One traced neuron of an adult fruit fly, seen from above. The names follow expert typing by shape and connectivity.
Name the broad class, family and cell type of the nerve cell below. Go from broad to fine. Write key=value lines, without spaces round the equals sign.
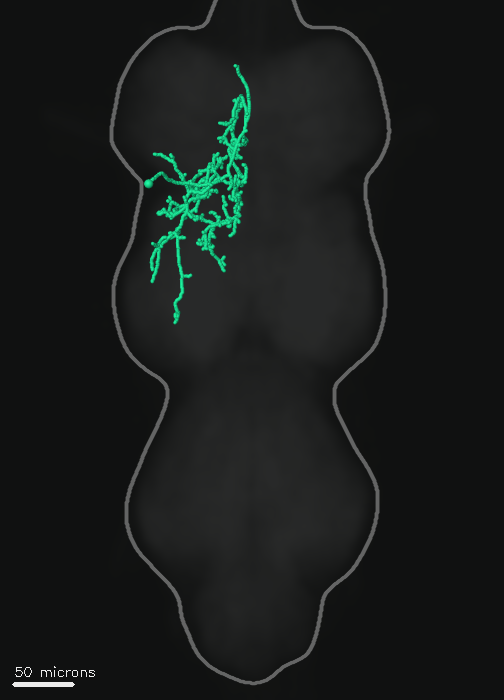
broad_class=nerve-cord intrinsic neuron
family=hemilineage 11A
cell_type=IN11A014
